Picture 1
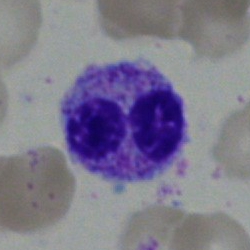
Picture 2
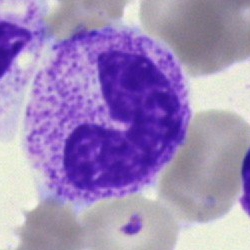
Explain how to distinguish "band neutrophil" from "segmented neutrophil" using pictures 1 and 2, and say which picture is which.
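You've got the segmented neutrophil in picture 1 and the band neutrophil in picture 2. The band neutrophil's nucleus is curved like a kidney, with a deep notch facing left.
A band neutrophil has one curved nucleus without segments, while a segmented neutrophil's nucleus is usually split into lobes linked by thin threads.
The chromatin is dark purple in both, dense in the segmented neutrophil and moderately clumped in the band neutrophil.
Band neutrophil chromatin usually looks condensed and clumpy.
Neither cell shows a nucleolus.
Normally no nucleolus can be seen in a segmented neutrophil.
The segmented neutrophil has a round outline and stands clear of the red cells around it. The band neutrophil, on the other hand, has pale grey red cells without nuclei lying against it on the right and lower sides, and its cytoplasm shows no vacuoles.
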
